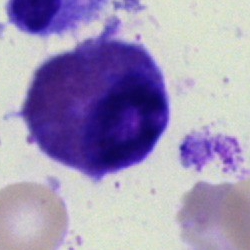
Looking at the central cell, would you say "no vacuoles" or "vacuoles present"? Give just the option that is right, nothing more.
No vacuoles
